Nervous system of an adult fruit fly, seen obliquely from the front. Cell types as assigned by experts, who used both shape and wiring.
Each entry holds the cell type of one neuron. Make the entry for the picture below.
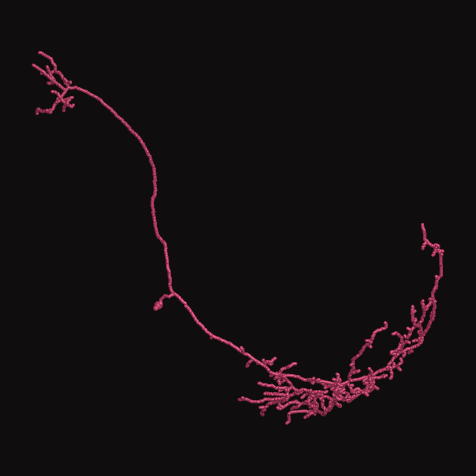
MeVP7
